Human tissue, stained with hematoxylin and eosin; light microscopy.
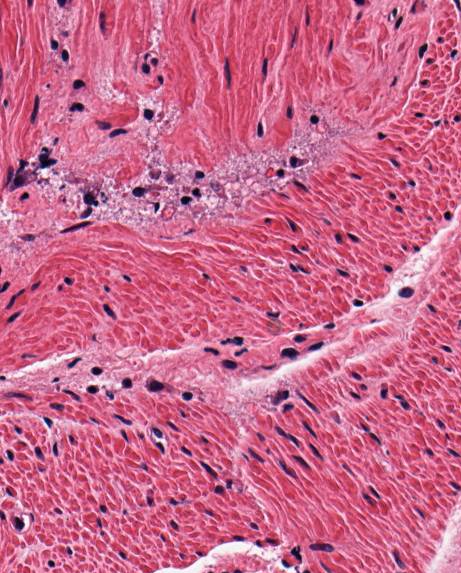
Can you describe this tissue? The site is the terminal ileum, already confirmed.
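Almost all of this field is tightly packed bundles of eosinophilic muscle fibres. Notice the nuclei: dark, elongated with blunt ends, and central within the fibres. Across the upper left, between bundles, runs a band of pale, loose, finely granular tissue with scattered dark nuclei. Search as you like; there is no epithelium or gland anywhere.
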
